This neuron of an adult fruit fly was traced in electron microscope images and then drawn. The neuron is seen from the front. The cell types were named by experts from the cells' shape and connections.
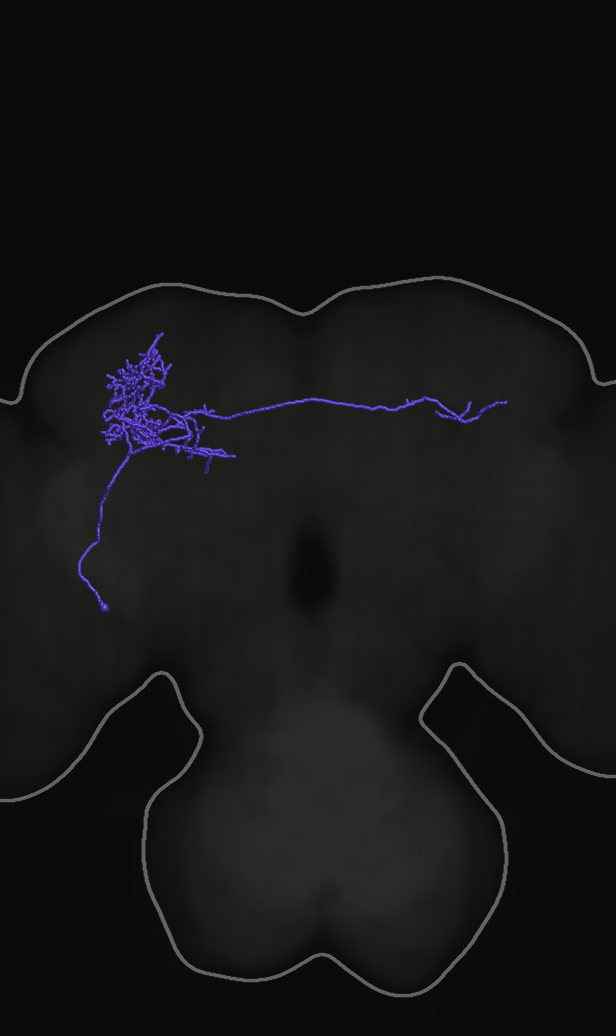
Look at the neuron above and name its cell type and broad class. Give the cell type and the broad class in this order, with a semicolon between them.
CL057; central-brain intrinsic neuron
